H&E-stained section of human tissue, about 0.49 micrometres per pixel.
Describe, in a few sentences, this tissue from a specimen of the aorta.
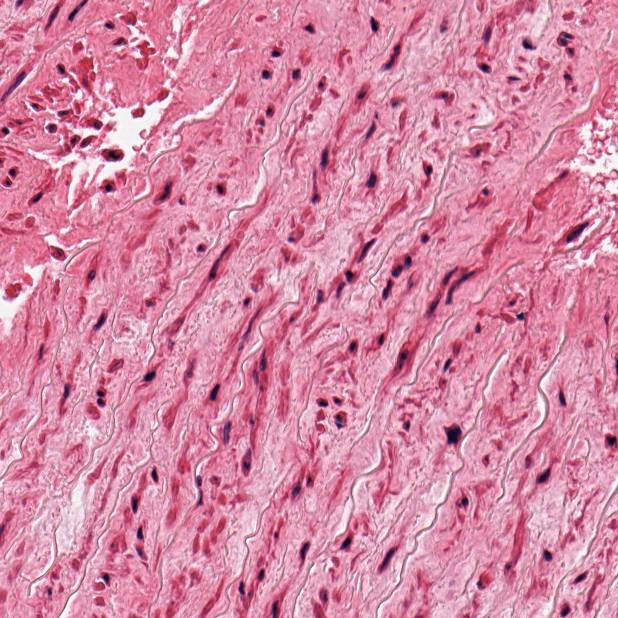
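Eosinophilic fibres and their nuclei run parallel, diagonally lower left to upper right. Nuclei: elongated, spindle-shaped, dark purple, lying along fibre length. Thin wavy lines between fibre bands, parallel to them. Pale, wispy pink material between the deeper pink fibres.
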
